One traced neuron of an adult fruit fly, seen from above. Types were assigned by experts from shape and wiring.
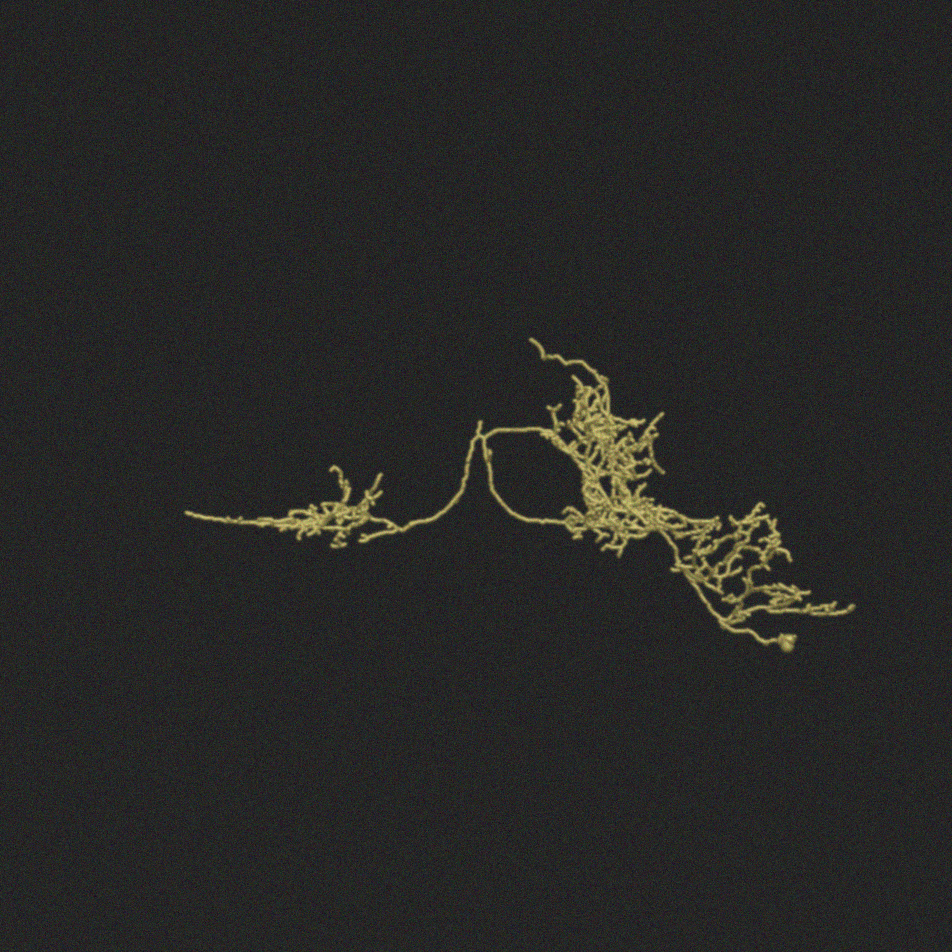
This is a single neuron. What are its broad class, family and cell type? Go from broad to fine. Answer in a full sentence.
A central-brain intrinsic neuron of hemilineage SMPpv2_dorsal, type SMP252.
